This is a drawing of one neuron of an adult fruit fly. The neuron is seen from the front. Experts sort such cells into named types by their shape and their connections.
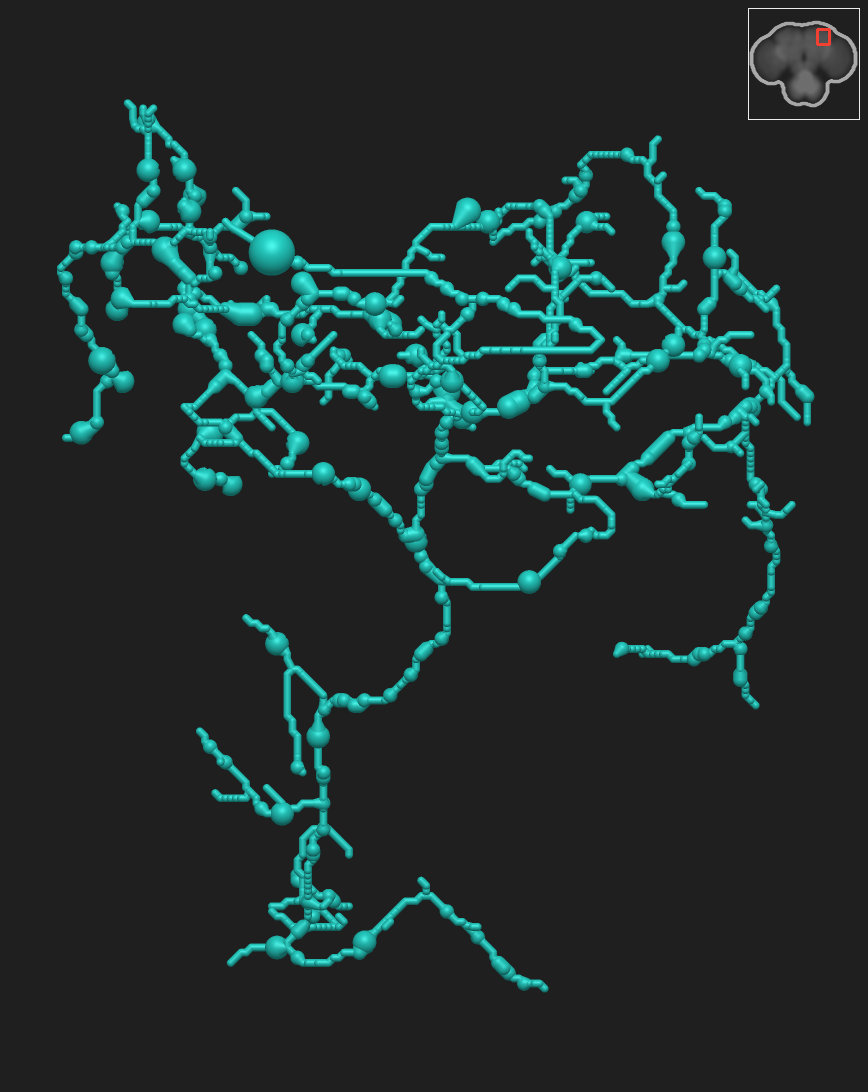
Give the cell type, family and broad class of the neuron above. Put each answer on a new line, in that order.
CB2285
hemilineage SLPad1_anterior
central-brain intrinsic neuron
